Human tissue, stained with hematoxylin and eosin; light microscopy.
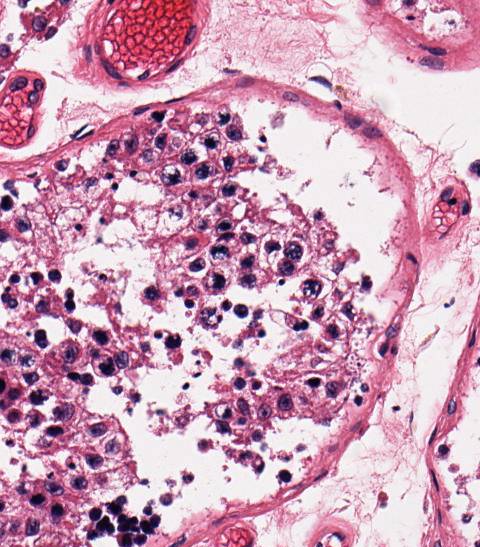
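Testis, showing a large rounded tubule filling most of the field, its thin pink wall curving down the right. Many cells inside are rounded, with large round nuclei and coarse dark chromatin. Numerous small, very dark, dense round nuclei lie among them, clustered most at bottom left. The cells have pale, frothy, vacuolated cytoplasm, lying loosely apart.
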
